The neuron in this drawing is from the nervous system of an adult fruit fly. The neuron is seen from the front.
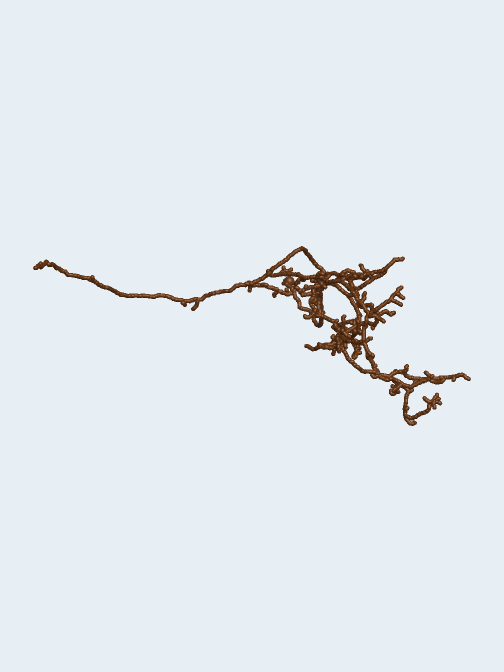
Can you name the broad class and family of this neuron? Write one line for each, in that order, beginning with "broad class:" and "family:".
broad class: central-brain intrinsic neuron
family: hemilineage DL1_ventral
